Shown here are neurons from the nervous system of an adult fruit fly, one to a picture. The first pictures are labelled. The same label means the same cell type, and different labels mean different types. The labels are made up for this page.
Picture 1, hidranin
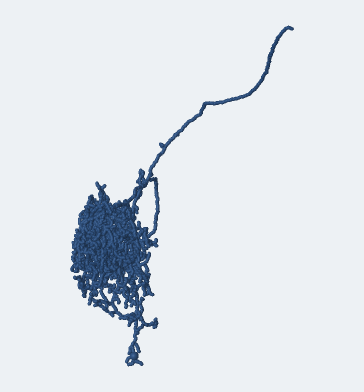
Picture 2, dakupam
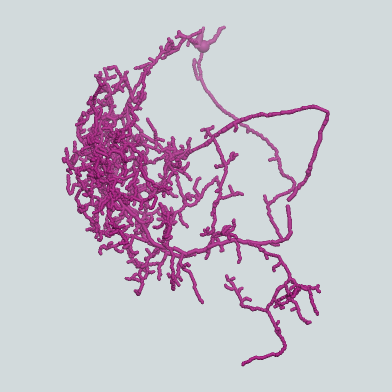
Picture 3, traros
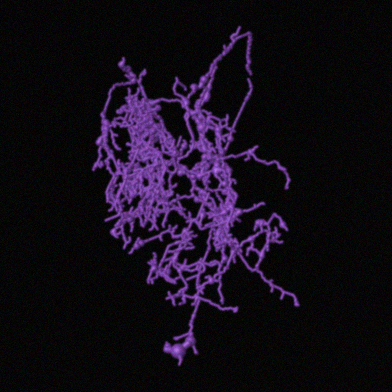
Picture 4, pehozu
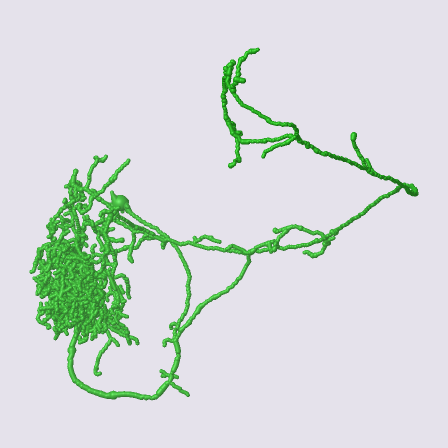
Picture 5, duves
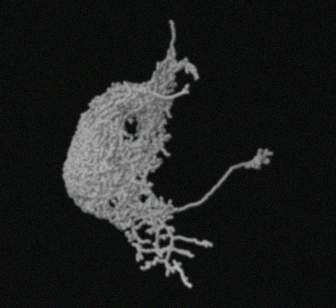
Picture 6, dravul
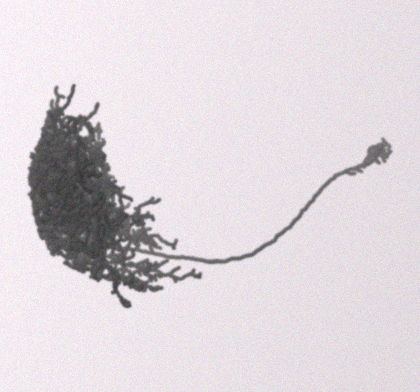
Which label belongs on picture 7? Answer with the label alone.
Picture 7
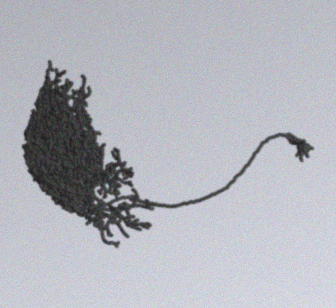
dravul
